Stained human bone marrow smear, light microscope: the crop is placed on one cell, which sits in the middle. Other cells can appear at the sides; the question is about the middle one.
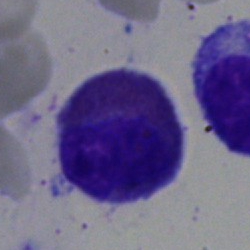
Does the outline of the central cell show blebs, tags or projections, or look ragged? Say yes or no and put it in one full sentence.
No, no projections, blebs or ragged parts break the cell's outline.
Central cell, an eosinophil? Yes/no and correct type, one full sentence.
Yes, the cell at the middle of the field is to be classed as an eosinophil.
